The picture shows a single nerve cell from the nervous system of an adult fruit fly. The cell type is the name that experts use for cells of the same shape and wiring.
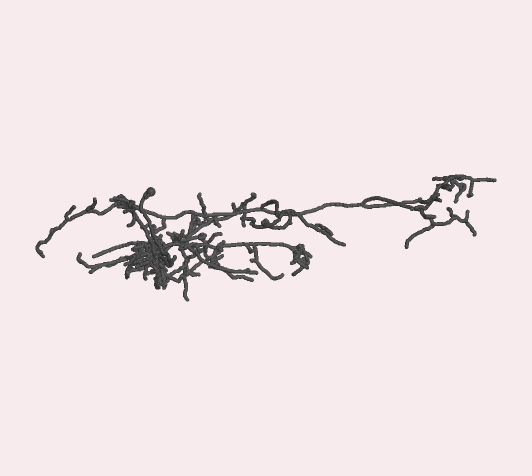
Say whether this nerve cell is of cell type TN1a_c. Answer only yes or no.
no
